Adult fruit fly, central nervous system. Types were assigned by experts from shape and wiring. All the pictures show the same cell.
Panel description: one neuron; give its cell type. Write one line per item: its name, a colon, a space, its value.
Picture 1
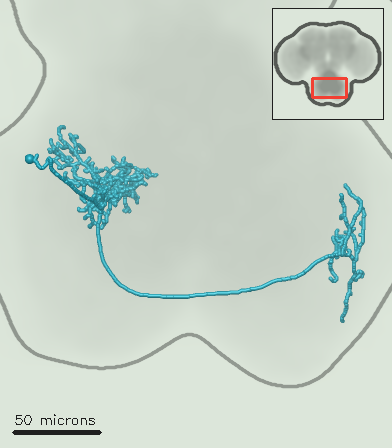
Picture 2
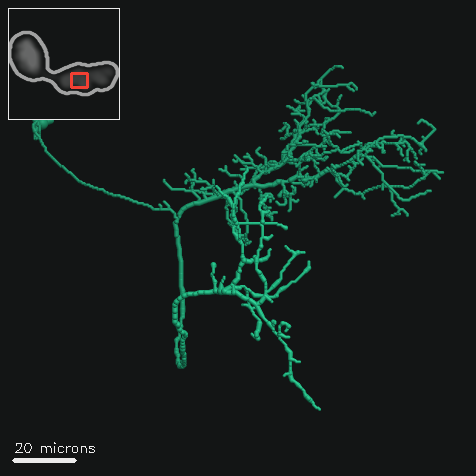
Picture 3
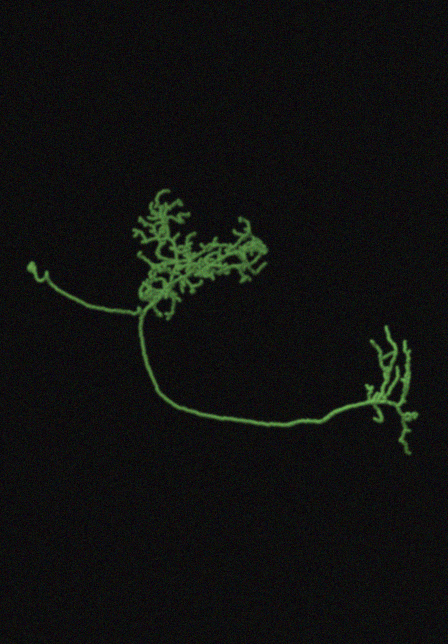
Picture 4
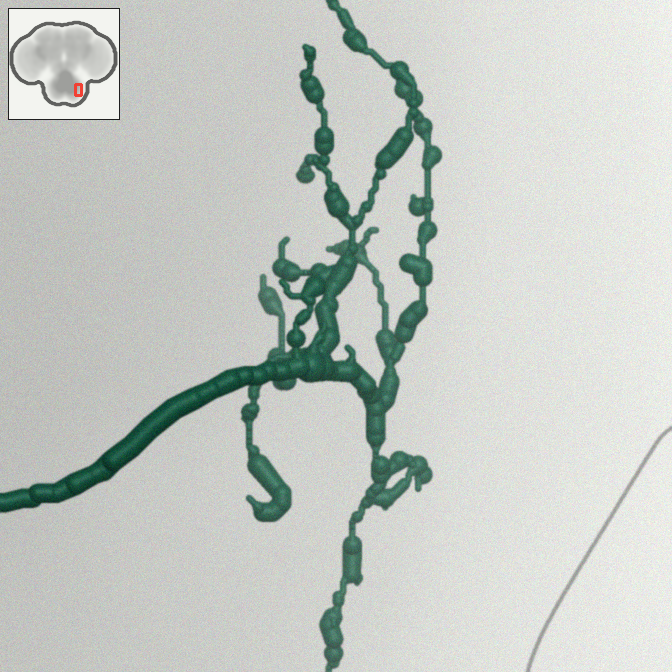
cell type: IN01A038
